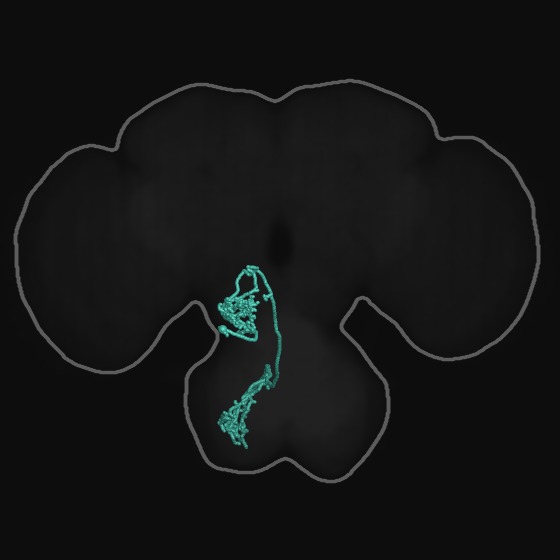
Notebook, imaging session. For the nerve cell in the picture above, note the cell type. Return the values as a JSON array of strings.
["DNg63"]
